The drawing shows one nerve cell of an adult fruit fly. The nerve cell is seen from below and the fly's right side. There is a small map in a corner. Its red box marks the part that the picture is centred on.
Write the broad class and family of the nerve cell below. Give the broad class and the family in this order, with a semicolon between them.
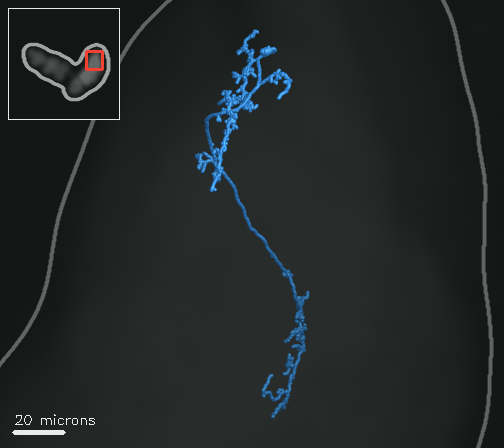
optic-lobe intrinsic neuron; TmY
